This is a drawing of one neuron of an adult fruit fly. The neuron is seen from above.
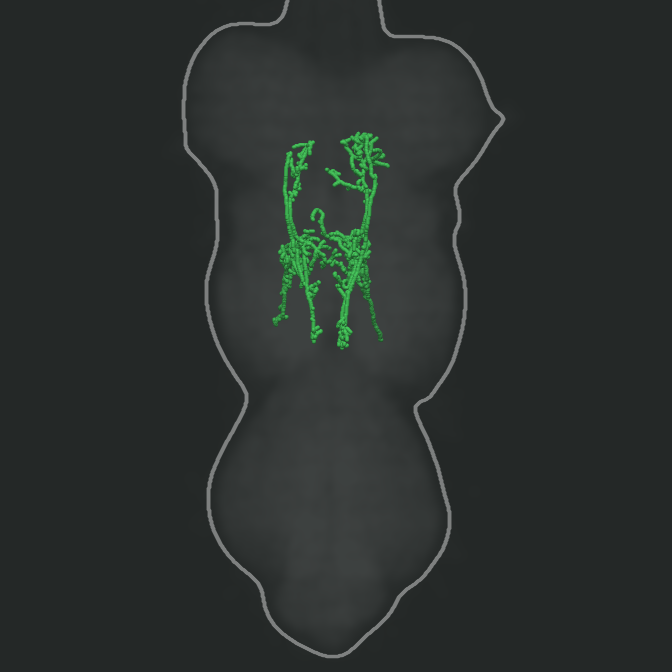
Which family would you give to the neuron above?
hemilineage 00A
